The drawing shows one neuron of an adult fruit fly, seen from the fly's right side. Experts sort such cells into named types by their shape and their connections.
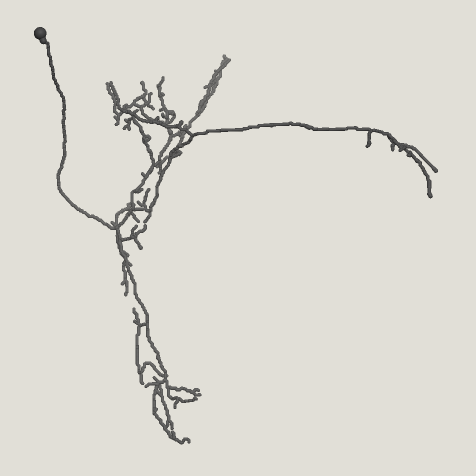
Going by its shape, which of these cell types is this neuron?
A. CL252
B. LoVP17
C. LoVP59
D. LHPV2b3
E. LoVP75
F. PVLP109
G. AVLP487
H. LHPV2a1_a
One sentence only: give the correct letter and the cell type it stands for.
The neuron falls under AVLP487, the cell type named in option G.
